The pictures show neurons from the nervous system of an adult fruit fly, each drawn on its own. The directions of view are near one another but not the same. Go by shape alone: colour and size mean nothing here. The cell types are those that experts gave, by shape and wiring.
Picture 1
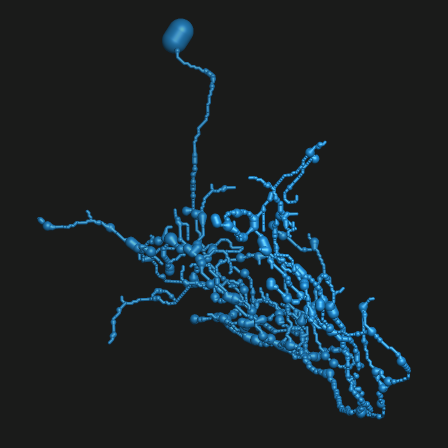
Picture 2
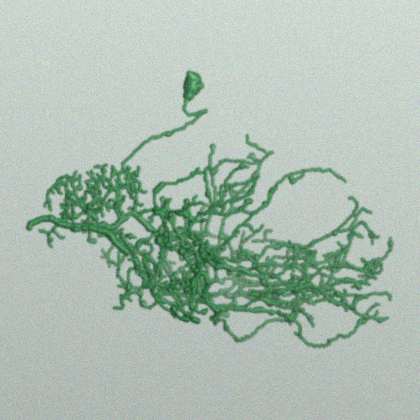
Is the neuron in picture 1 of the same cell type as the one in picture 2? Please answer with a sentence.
They are of different cell types.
